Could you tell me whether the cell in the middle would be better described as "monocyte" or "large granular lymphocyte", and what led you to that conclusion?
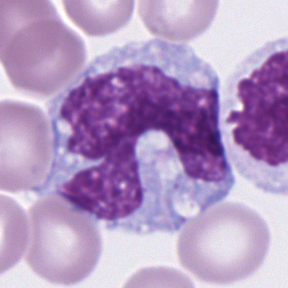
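This one is a monocyte. Look at the nucleus: it is bent into a horseshoe that opens downward, and that folded shape decides it.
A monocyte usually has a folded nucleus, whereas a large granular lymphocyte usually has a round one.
The chromatin is dark purple and clumped, with small paler spots scattered through it. A moderate rim of pale grey-blue cytoplasm surrounds it.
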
